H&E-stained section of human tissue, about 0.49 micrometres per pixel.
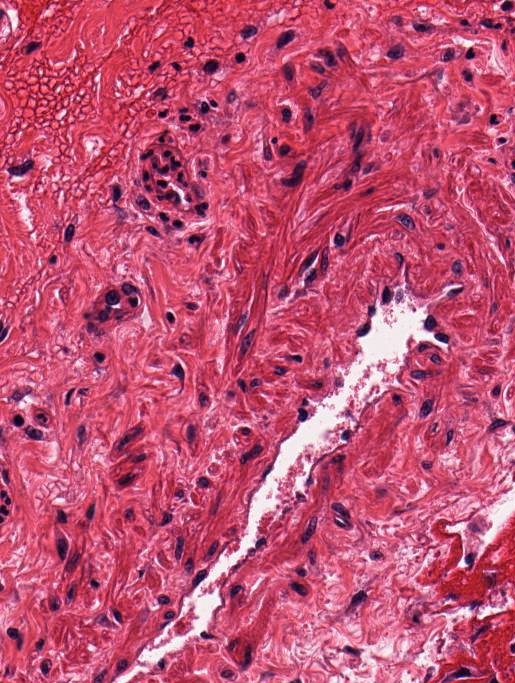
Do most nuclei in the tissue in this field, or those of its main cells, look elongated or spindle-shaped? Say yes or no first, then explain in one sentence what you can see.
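Yes. Spindle-shaped cells with elongated dark nuclei are scattered throughout the stroma.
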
